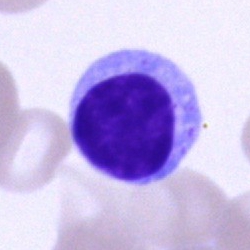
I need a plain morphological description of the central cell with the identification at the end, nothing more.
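Off-centre, towards the lower left of the cell: that is where the nucleus sits. Its chromatin is dark purple and slightly mottled. A moderate pale-blue rim of cytoplasm surrounds it, widest on the upper right. On the right side, that cytoplasm holds a few small reddish-purple granules. The cell is a lymphocyte.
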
